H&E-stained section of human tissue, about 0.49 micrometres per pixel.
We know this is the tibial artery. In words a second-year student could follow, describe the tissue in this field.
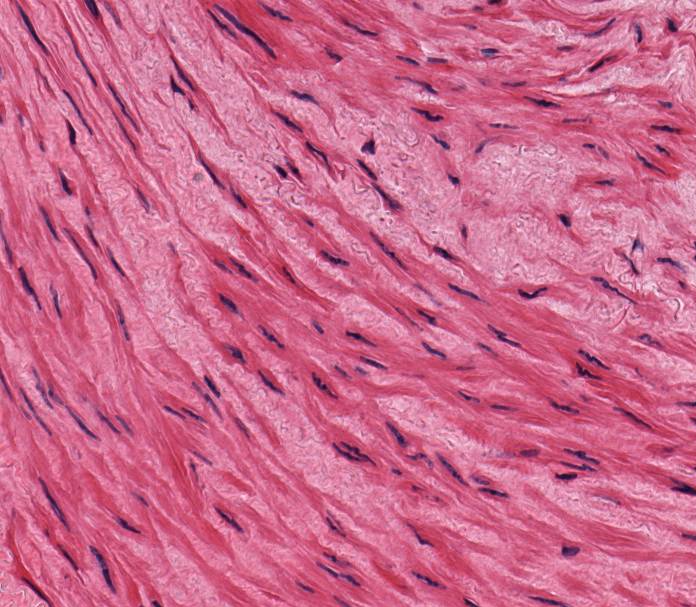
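Slender, elongated dark nuclei lie parallel to the surrounding fibres. Pale pink, finely wavy fibrils occupy the spaces between the cells. In the upper right is a paler, less cellular patch of loosely arranged fibrils. No blood vessels with open lumens are seen.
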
